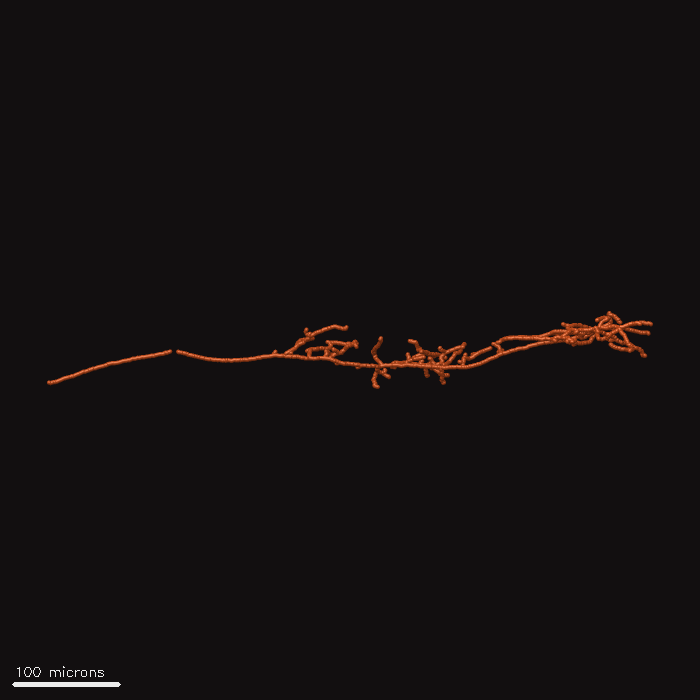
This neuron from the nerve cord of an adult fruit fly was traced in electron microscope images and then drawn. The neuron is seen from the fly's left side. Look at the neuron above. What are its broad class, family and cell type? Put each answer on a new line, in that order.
descending neuron
hemilineage PSp3
DNpe022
